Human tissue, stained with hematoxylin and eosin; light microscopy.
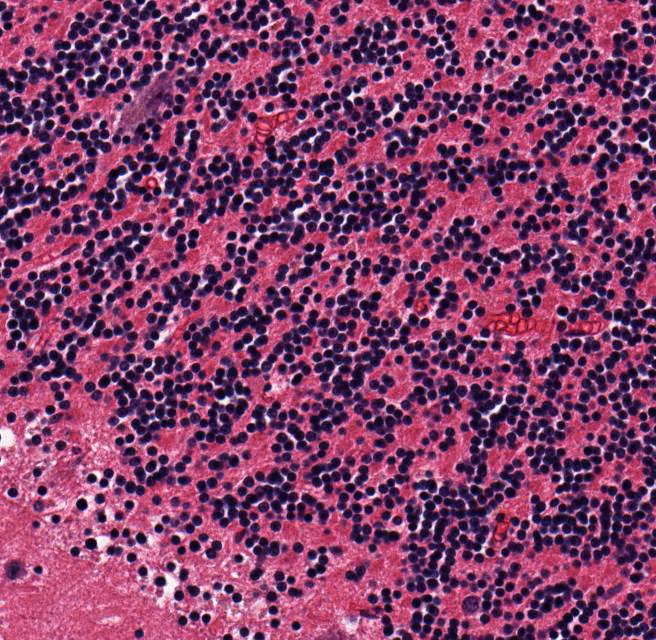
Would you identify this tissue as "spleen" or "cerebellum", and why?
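This is cerebellum. Small, uniform, round nuclei, deeply haematoxylin-stained and with almost no visible cytoplasm, crowd most of the field. The lower left corner is paler pink and finely fibrillar, with far fewer nuclei. Small capillaries hold rows of red blood cells.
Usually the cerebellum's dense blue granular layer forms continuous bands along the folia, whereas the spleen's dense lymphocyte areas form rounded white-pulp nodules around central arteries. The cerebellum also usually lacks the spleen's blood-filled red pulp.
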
